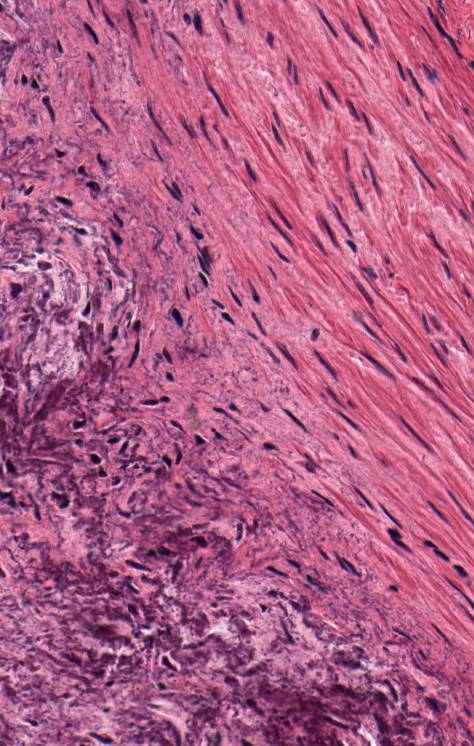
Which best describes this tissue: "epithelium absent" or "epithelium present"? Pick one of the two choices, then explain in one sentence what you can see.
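Epithelium absent. No epithelium or glands are present anywhere in the field.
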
